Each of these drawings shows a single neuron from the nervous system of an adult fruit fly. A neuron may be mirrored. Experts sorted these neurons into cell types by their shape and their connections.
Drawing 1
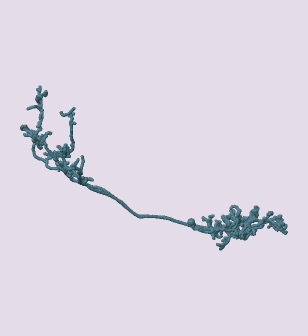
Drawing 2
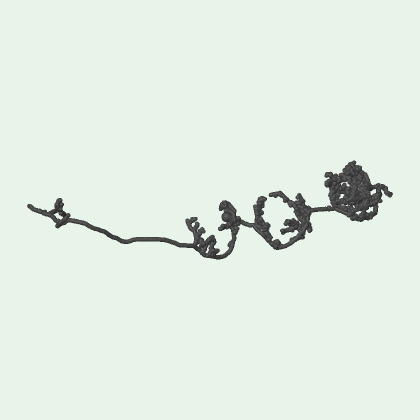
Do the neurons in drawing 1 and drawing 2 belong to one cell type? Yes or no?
no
